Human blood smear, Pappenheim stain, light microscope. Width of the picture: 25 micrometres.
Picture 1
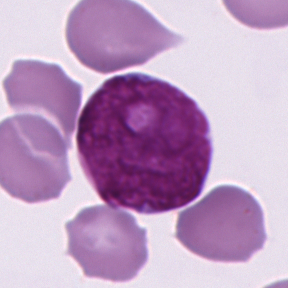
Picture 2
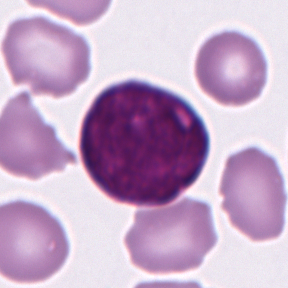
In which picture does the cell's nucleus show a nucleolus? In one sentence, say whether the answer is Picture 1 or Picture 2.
One or more nucleoli are visible in the cell shown in picture 1.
